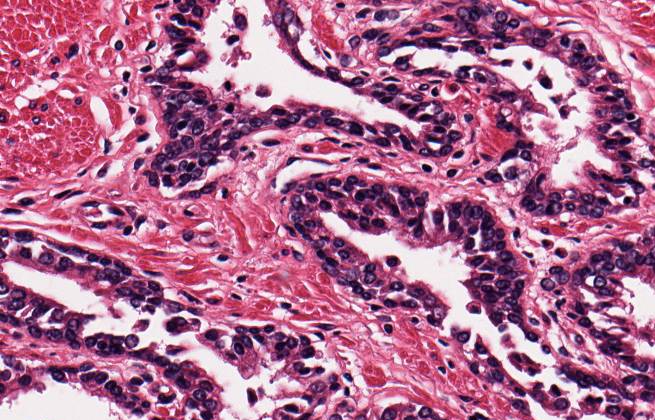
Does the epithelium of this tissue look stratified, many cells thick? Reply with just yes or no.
Yes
